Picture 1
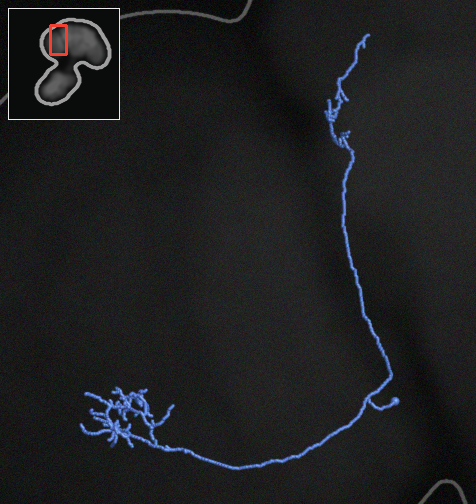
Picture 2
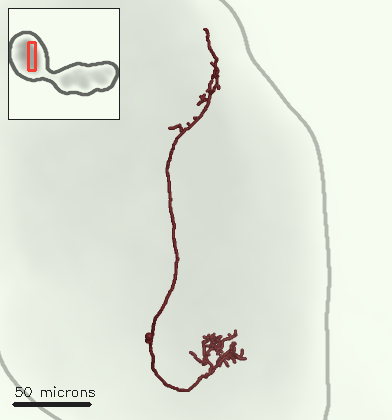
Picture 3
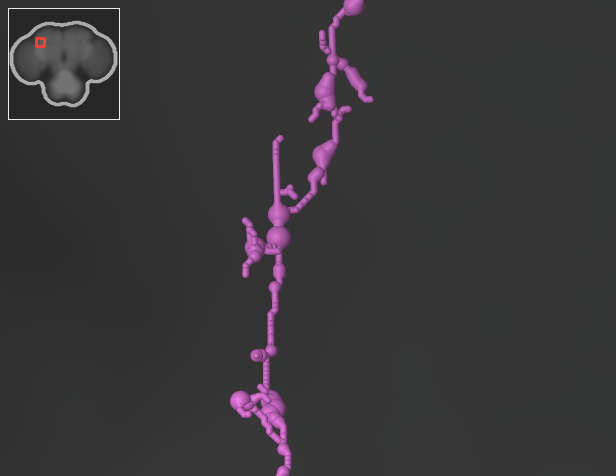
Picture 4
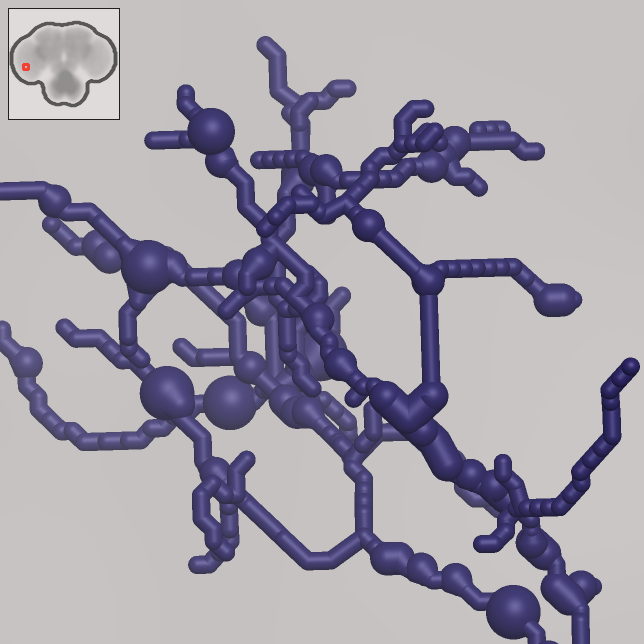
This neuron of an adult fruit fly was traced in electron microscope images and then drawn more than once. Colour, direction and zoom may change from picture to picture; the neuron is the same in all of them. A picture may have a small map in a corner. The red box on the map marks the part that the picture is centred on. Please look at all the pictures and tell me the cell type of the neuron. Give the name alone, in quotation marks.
"MeVP10"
